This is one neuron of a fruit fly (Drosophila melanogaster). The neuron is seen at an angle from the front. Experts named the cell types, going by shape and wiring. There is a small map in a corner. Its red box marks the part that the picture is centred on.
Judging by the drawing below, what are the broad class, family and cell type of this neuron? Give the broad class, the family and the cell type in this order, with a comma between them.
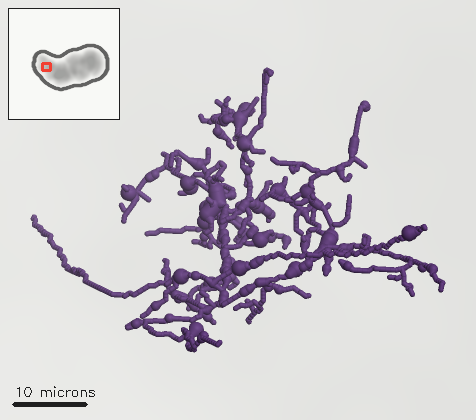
nerve-cord intrinsic neuron, hemilineage 01B, IN01B084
